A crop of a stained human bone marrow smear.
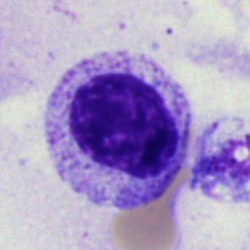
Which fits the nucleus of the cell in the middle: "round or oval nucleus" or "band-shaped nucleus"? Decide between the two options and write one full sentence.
A nucleus forming one compact round or oval mass is found in this cell.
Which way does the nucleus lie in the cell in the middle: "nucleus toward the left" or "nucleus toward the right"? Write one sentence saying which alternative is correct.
Most of its cytoplasm is found to the left of its nucleus.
